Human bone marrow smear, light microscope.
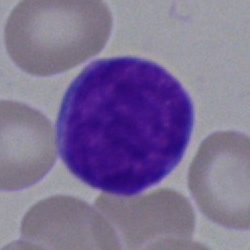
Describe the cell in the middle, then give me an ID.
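Roughly round in outline, the cell is almost entirely occupied by its nucleus. Cytoplasm is scant, visible at most as a thin rim. The chromatin is dark purple and mottled, with clumps interspersed with paler patches. This cell is a blast.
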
